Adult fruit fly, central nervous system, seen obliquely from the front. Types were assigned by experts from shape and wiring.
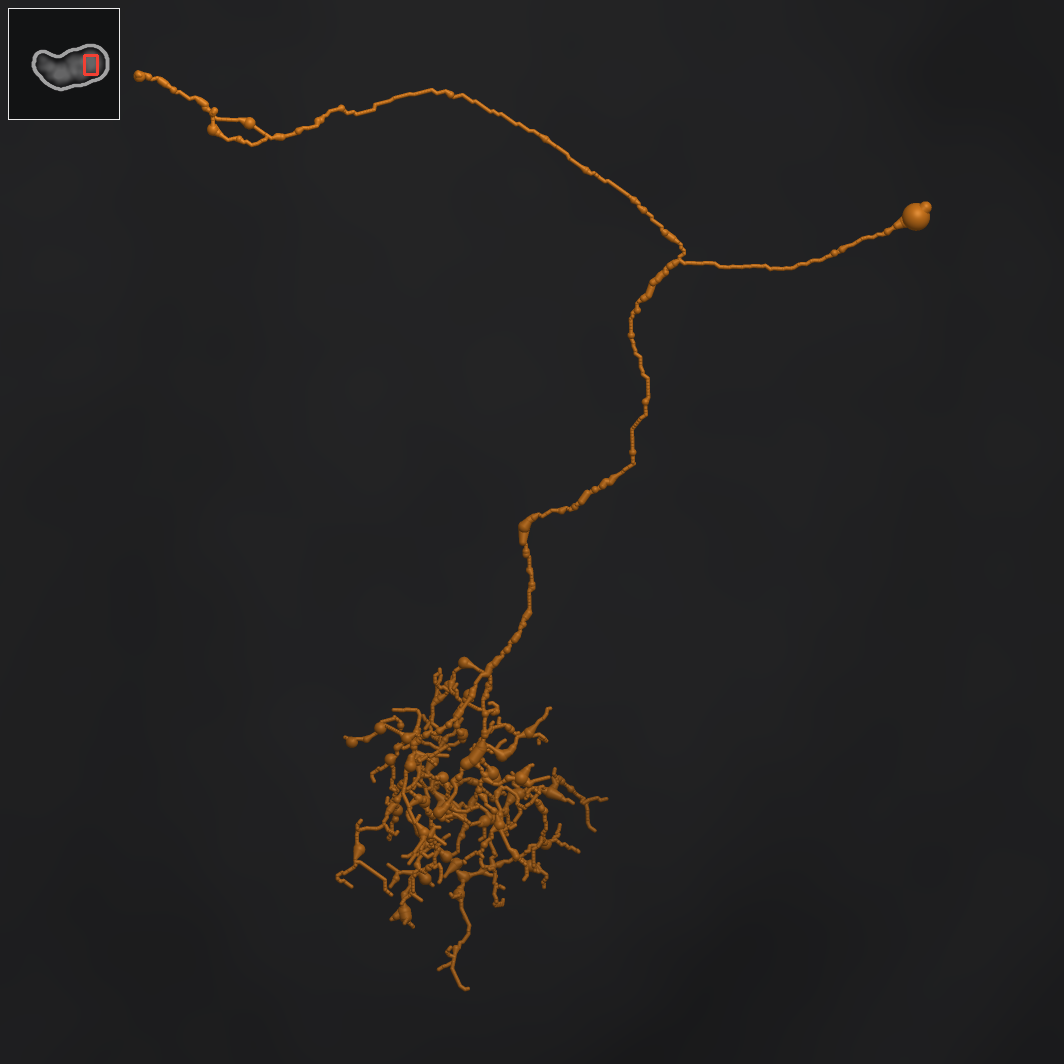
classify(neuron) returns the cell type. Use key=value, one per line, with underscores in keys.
cell_type=LC20a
